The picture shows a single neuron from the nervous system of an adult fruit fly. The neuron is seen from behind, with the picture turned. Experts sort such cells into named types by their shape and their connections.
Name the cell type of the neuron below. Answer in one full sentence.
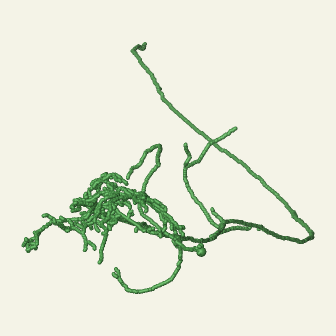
This neuron falls under the cell type ANXXX169.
